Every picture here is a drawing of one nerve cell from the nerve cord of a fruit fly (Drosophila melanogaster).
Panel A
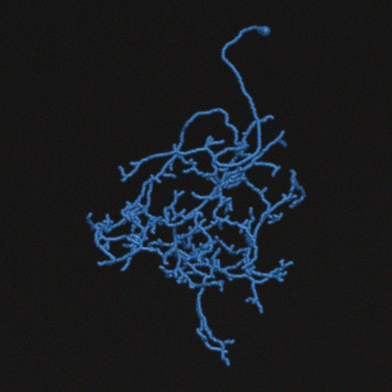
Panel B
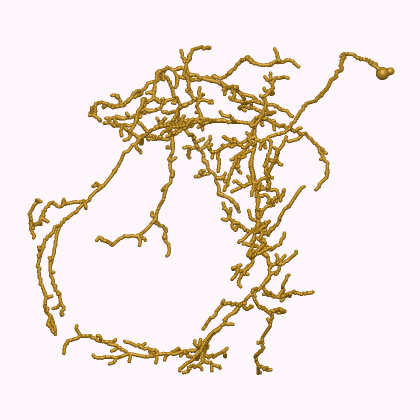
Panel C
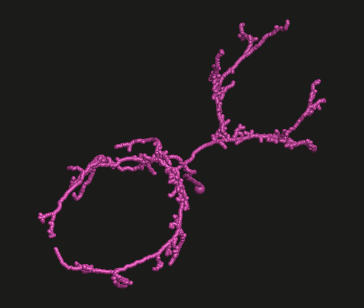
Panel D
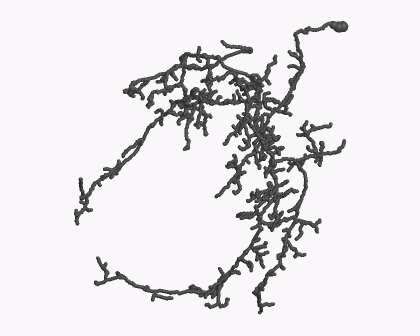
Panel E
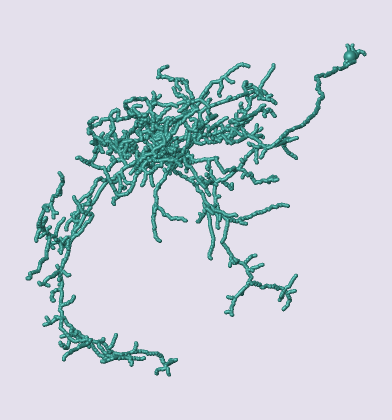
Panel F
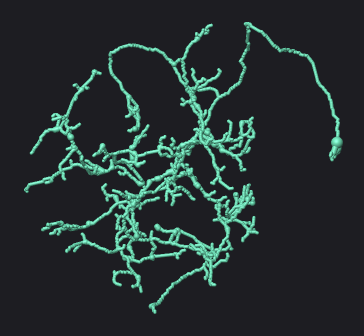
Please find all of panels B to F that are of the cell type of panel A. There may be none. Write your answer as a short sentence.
Panel F is of the same cell type.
